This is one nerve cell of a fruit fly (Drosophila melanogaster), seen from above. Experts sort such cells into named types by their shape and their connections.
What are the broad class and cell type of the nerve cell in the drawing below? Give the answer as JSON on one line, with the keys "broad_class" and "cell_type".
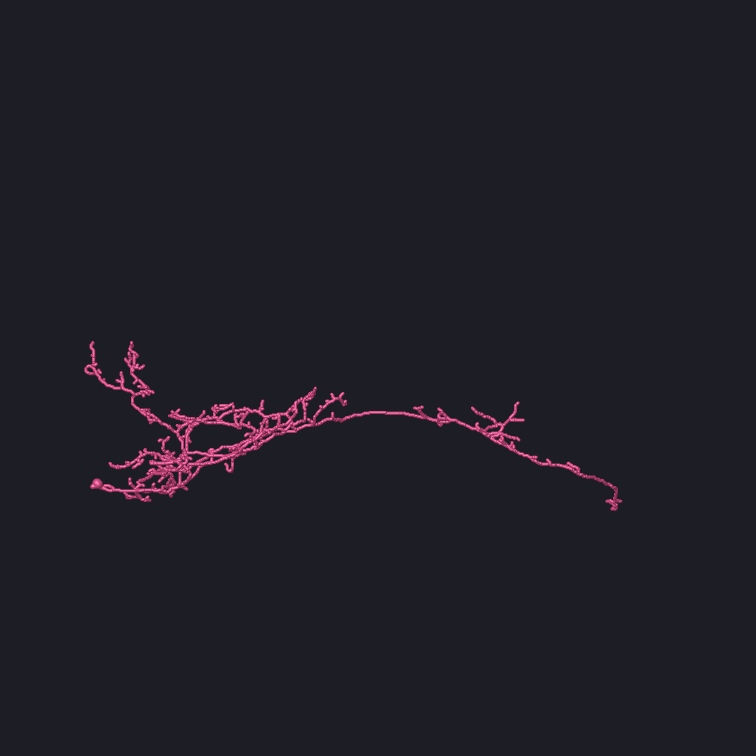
{"broad_class": "central-brain intrinsic neuron", "cell_type": "SLP270"}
